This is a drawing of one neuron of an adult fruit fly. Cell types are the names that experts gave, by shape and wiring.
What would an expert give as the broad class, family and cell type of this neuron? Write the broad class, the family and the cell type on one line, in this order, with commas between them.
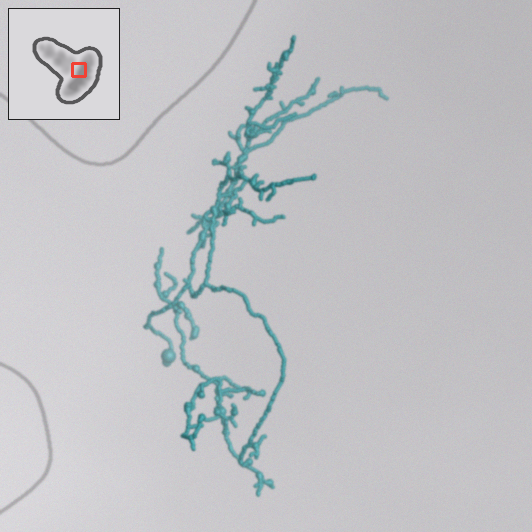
central-brain intrinsic neuron, hemilineage SMPpd1, SLP398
